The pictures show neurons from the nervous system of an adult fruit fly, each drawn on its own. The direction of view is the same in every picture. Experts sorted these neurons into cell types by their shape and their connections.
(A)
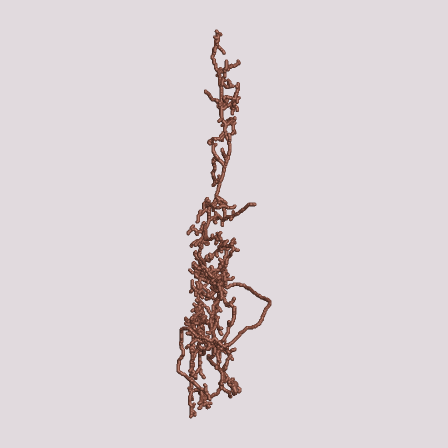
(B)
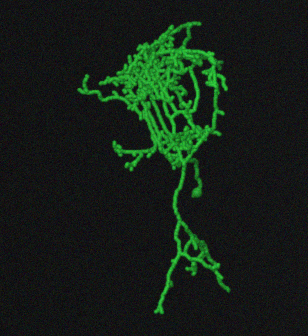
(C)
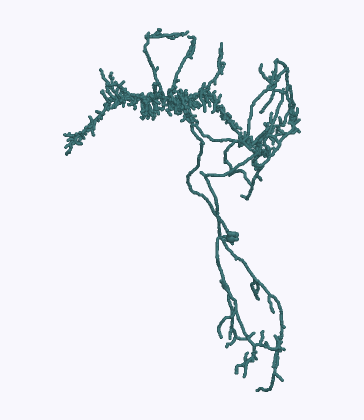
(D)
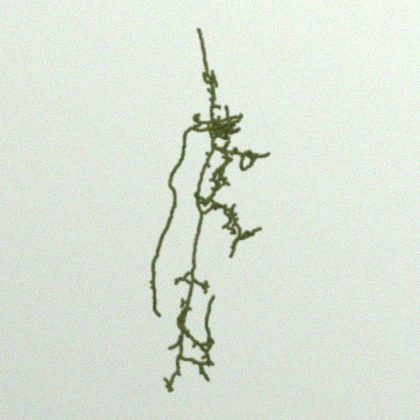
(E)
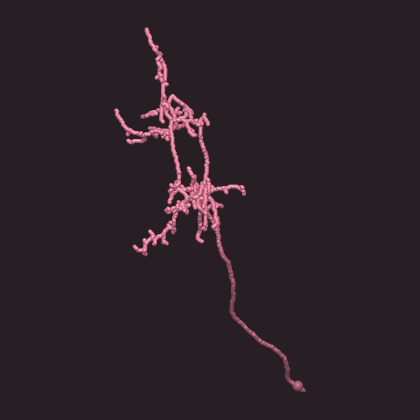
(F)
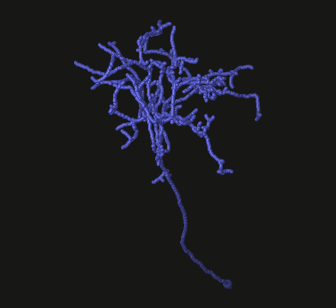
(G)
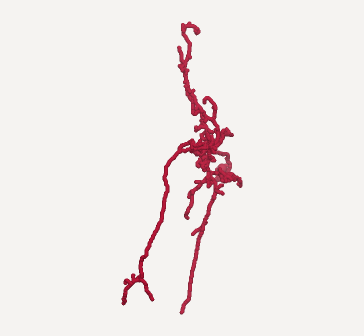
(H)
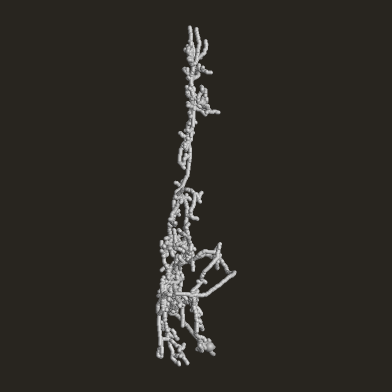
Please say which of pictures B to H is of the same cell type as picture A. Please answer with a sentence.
Picture H shows a neuron of the same cell type.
